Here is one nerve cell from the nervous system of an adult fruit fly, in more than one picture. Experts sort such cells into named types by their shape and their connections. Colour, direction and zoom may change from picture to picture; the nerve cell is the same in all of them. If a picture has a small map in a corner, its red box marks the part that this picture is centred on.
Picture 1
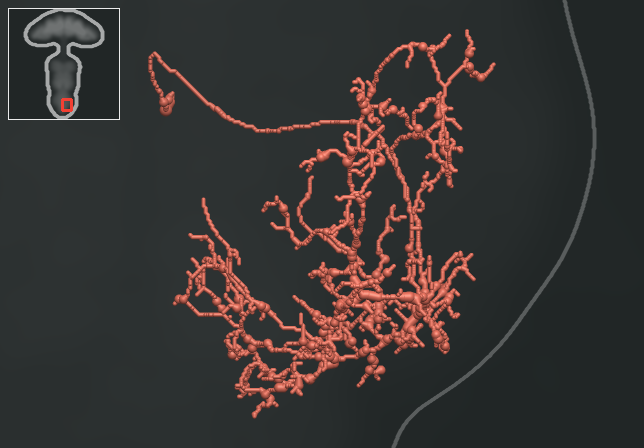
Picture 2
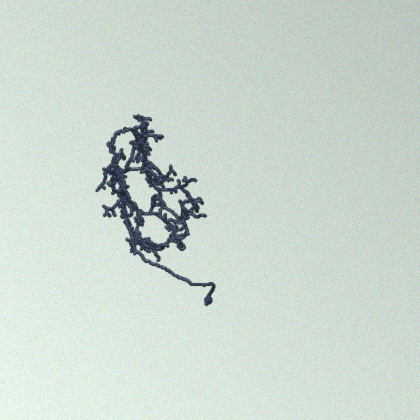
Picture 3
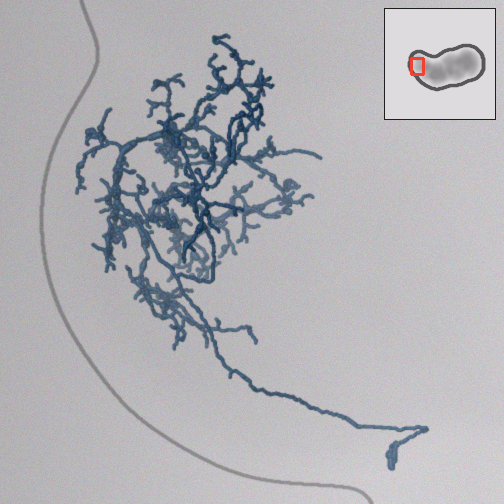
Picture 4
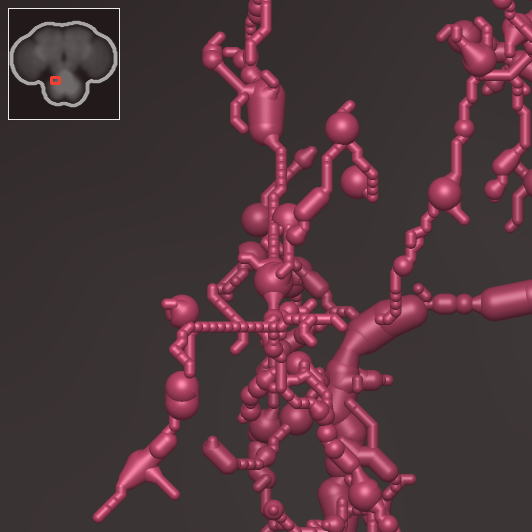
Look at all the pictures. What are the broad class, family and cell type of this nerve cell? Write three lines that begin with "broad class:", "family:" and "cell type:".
broad class: nerve-cord intrinsic neuron
family: hemilineage 13B
cell type: IN13B048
